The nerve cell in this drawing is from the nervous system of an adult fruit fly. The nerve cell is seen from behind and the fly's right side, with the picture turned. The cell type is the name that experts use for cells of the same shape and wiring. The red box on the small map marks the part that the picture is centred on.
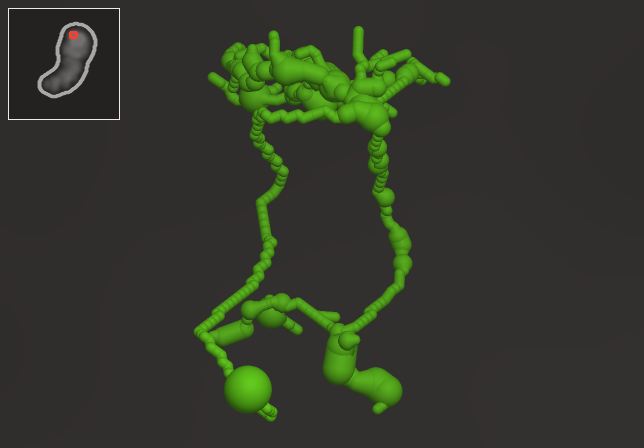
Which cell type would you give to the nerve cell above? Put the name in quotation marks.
"T4b"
